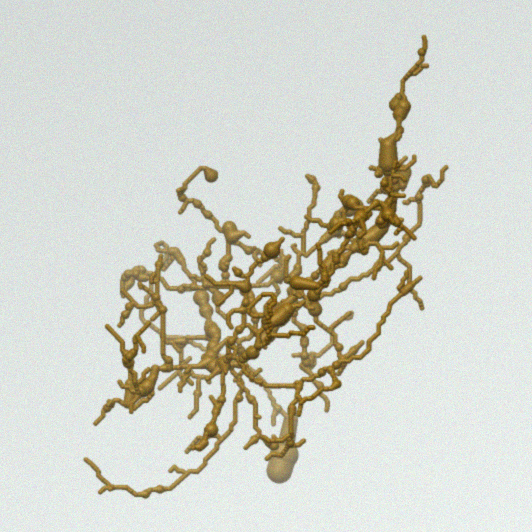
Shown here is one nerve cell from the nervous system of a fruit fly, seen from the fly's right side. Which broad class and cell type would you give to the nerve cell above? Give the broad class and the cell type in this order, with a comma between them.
central-brain intrinsic neuron, CB0927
